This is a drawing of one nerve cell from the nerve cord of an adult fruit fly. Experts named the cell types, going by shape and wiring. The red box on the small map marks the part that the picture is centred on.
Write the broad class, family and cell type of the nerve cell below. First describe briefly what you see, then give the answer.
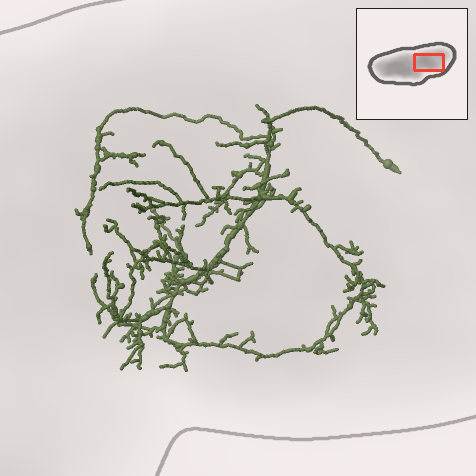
The picture shows dozens of branch ends. As drawn here it is about as wide as it is tall. This is a nerve-cord intrinsic neuron. The family is hemilineage 03A. Its cell type is IN03A075.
